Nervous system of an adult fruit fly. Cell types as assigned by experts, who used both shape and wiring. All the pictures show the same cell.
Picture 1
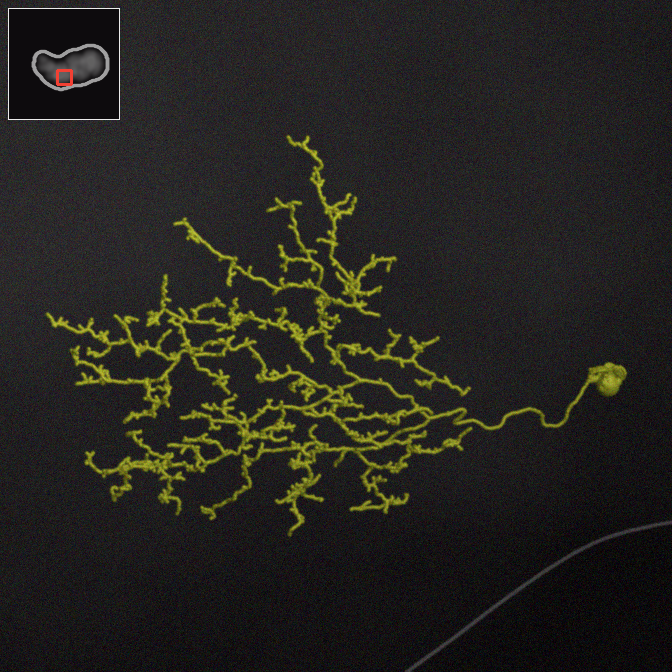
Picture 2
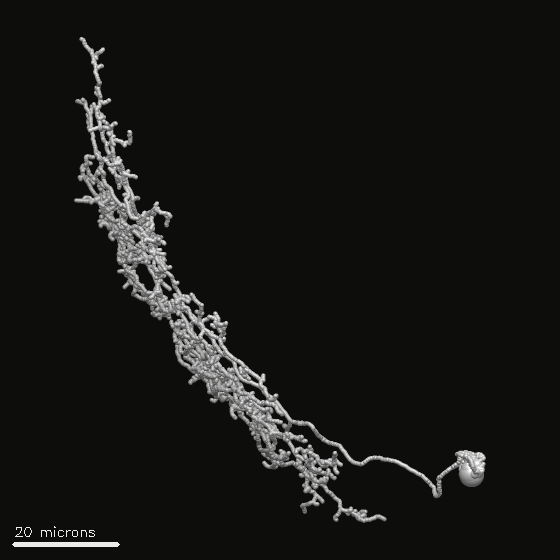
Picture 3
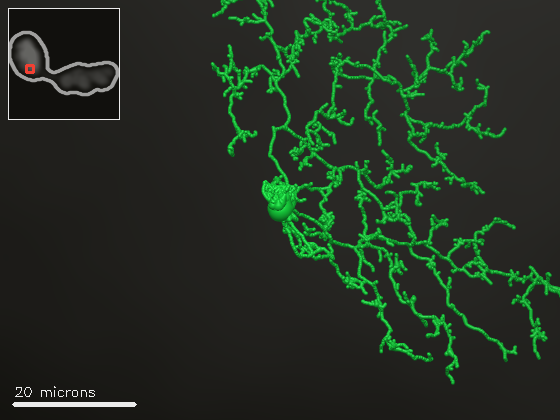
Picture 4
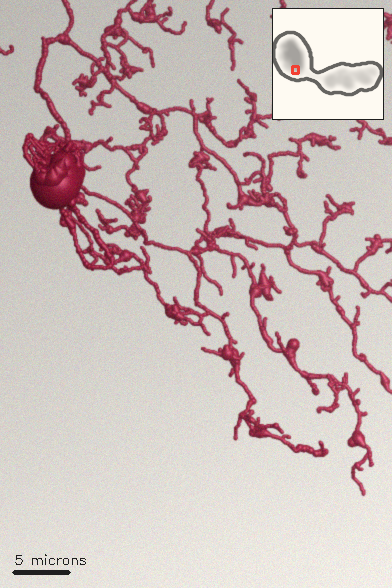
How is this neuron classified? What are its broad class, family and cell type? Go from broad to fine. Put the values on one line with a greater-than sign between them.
optic-lobe intrinsic neuron > Cm > Cm11b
